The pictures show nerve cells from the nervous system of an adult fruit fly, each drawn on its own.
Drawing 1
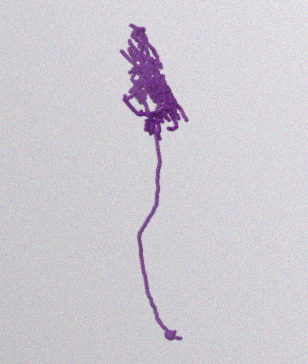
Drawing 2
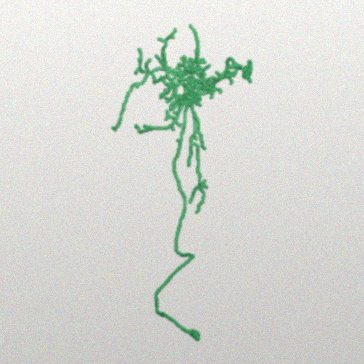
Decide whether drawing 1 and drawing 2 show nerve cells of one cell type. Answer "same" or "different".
same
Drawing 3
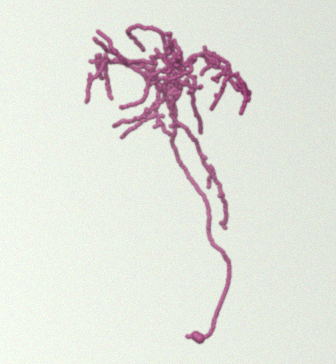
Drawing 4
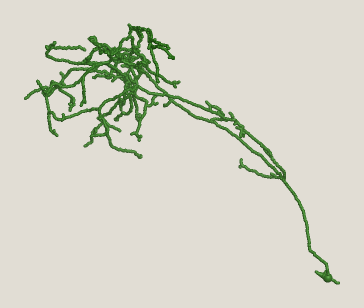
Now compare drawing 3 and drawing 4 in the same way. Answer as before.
same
